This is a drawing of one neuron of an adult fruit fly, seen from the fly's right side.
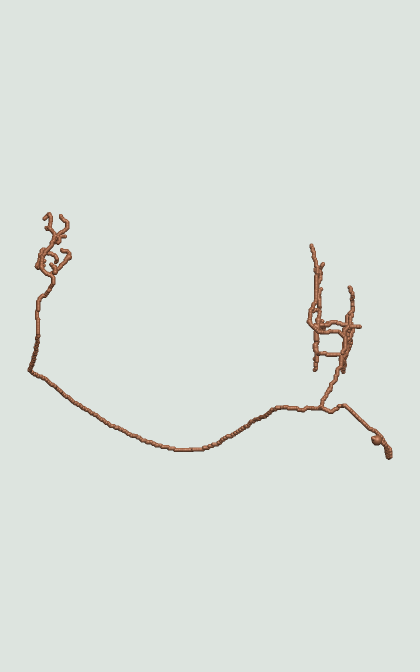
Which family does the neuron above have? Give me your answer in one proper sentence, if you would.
Belonging to family Tm is this neuron.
